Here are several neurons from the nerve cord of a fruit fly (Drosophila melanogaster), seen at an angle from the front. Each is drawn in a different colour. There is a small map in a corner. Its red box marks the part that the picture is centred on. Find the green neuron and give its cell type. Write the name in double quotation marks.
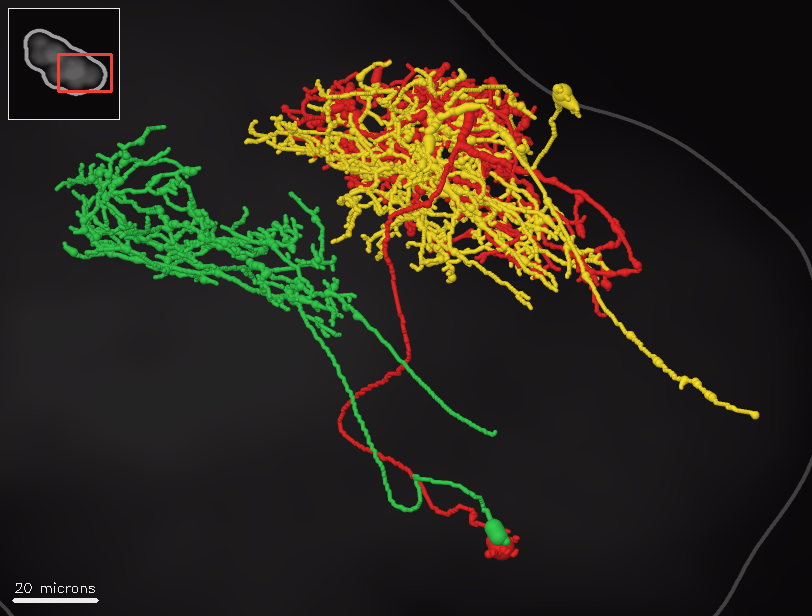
"AN16B081"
